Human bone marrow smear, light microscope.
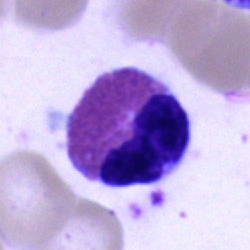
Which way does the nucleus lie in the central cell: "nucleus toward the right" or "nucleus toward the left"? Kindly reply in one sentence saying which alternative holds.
Toward the left of the nucleus extends most of the cytoplasm.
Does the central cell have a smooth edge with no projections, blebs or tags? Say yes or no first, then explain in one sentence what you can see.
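Yes. The cell outline is round and smooth.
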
